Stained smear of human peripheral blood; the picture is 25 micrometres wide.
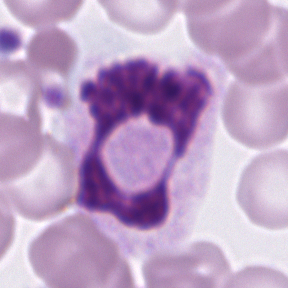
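Segmented neutrophil: the nucleated cell at the centre of a stained human peripheral blood smear. Chromatin checked first: dark purple, coarsely clumped. Next, cytoplasm: pale lilac-pink, holding fine, faint pinkish-violet granules. Finally, the pale area enclosed by the nucleus has the same faint lilac texture as the cytoplasm.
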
